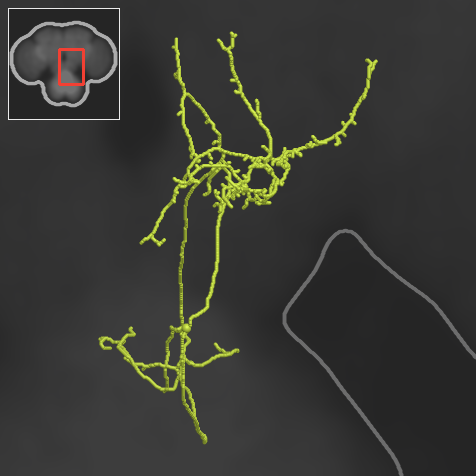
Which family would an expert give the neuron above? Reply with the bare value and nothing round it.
hemilineage LB12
